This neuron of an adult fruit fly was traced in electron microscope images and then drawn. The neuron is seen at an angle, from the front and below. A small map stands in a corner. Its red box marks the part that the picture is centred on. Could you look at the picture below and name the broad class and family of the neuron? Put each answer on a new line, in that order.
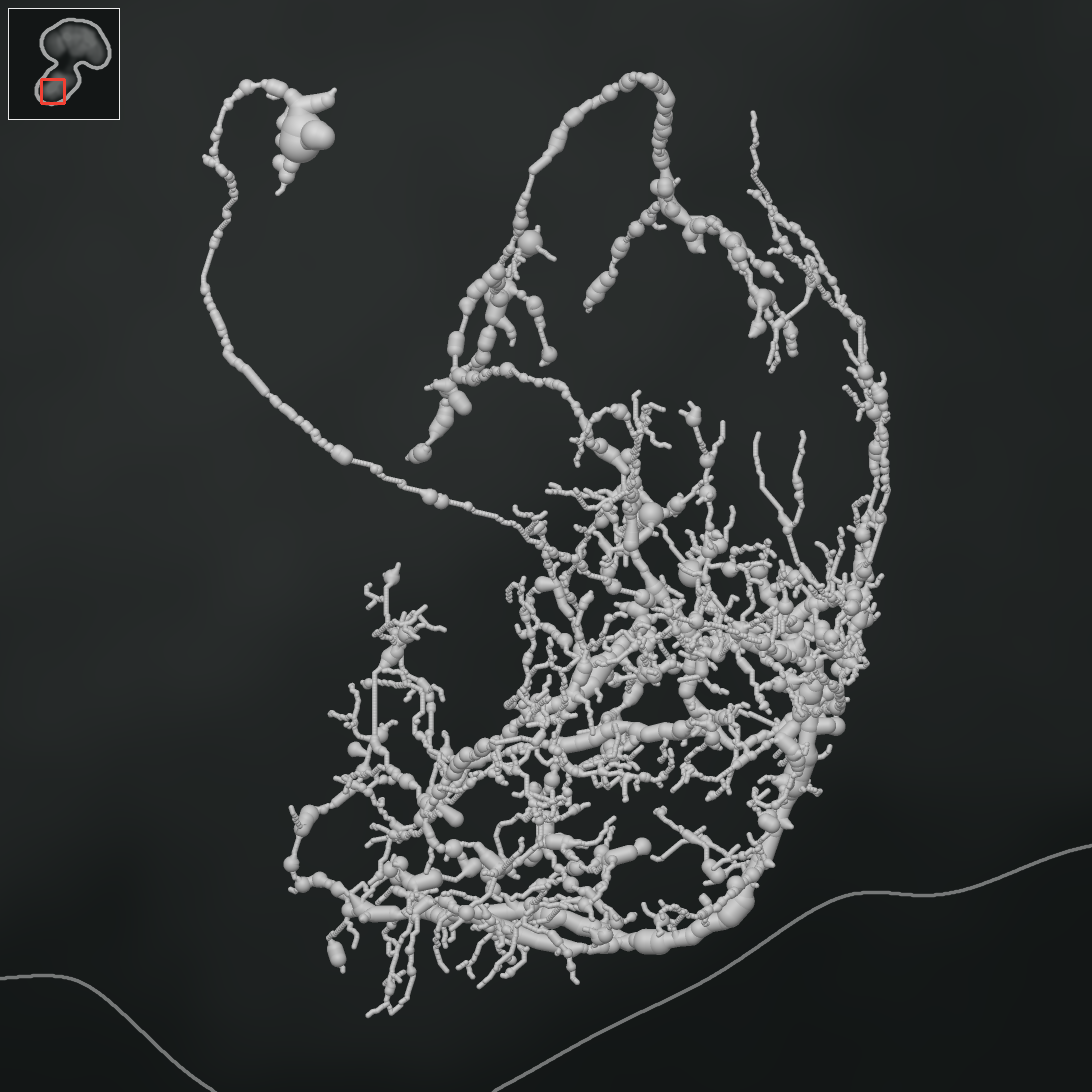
nerve-cord intrinsic neuron
hemilineage 01A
